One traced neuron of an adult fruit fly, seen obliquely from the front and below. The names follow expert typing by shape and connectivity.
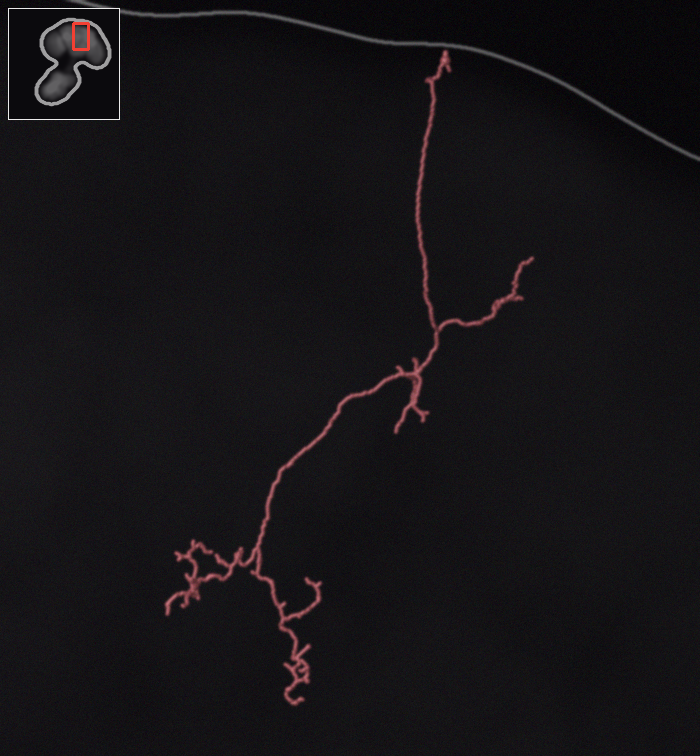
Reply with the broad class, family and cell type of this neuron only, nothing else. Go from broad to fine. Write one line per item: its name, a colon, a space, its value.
broad class: central-brain intrinsic neuron
family: hemilineage SMPad2
cell type: PS008_a1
